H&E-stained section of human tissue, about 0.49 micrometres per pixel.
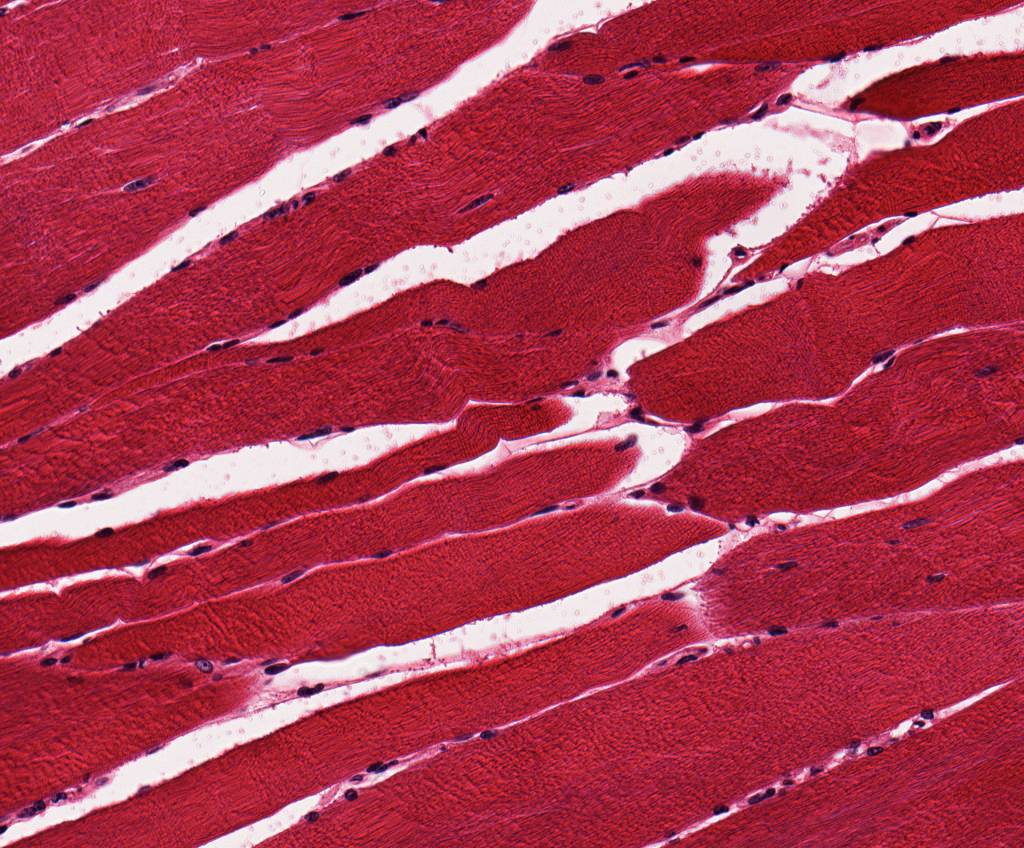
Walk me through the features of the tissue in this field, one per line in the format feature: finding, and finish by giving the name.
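Fibres: long and parallel, running diagonally from lower left to upper right
Cytoplasm: deep, even red
Nuclei: at the fibre edges, not central
Connective tissue: thin pale pink strands along the fibre edges
Name: skeletal muscle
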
